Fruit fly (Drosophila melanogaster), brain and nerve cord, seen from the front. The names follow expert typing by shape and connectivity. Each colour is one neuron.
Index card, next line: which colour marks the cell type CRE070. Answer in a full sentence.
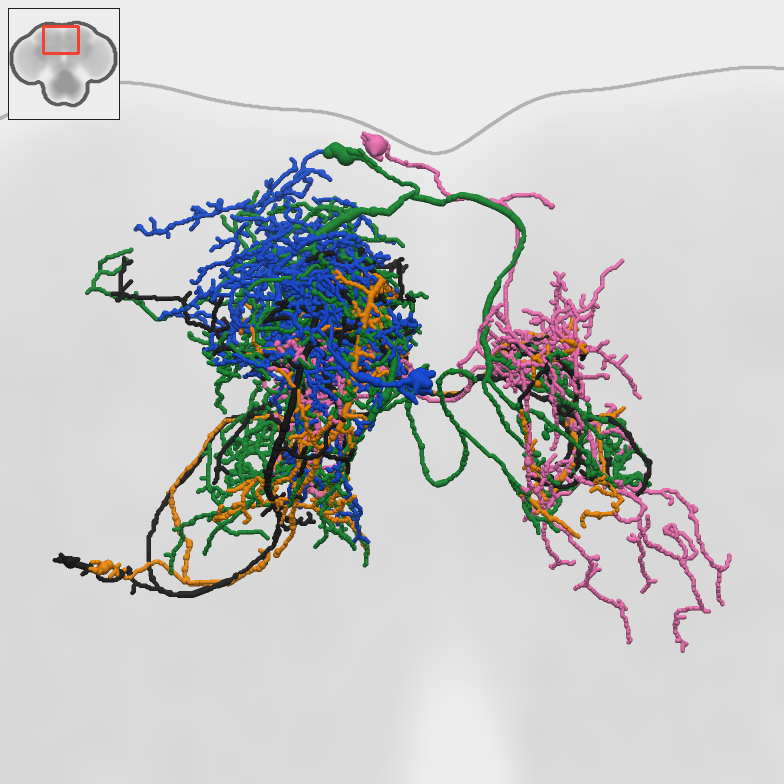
The colour is orange.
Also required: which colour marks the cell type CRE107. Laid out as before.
The colour is green.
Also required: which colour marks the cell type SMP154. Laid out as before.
The colour is blue.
